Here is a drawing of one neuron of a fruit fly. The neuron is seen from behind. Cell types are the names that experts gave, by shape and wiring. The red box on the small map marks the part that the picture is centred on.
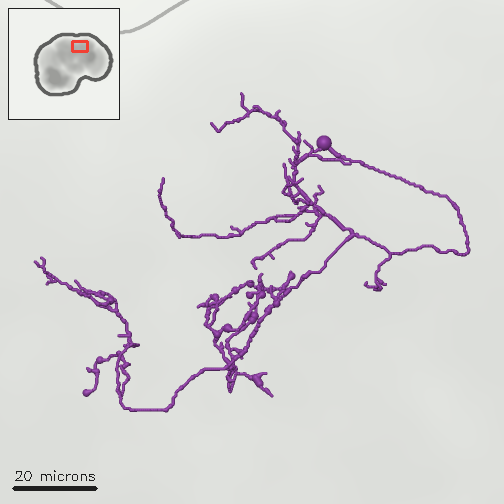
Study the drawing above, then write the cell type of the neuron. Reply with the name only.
PAM08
